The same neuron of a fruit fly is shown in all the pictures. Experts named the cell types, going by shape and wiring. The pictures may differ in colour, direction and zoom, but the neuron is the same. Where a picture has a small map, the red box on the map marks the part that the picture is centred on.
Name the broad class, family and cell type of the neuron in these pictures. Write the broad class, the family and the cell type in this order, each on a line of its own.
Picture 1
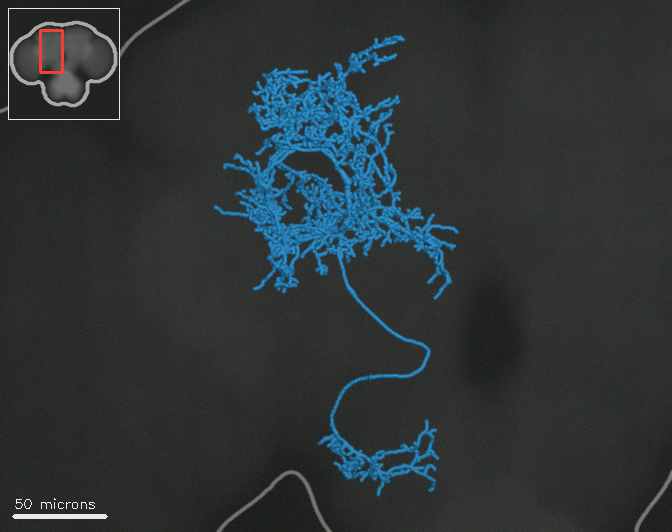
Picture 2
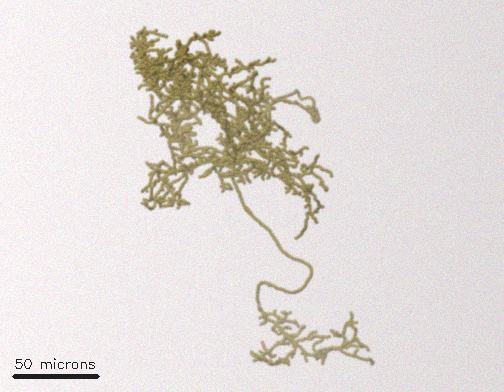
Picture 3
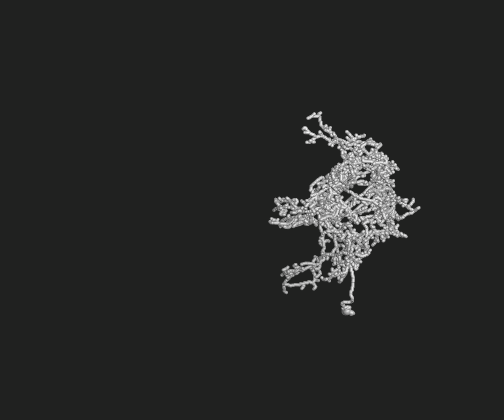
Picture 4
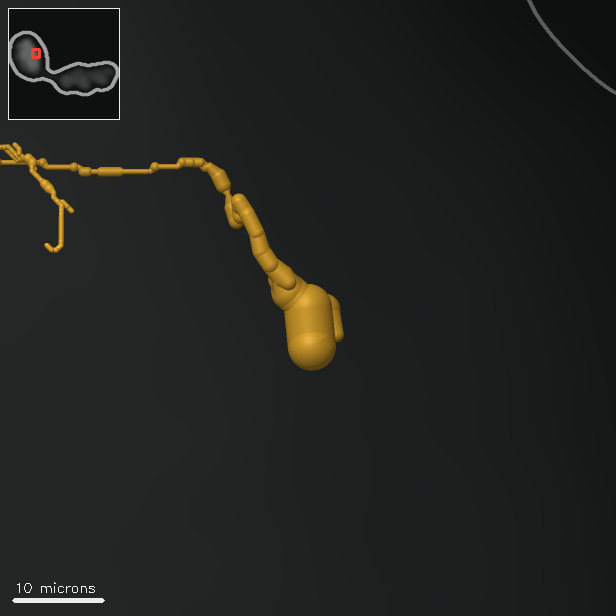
central-brain intrinsic neuron
hemilineage SMPpv2_ventral
CL311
